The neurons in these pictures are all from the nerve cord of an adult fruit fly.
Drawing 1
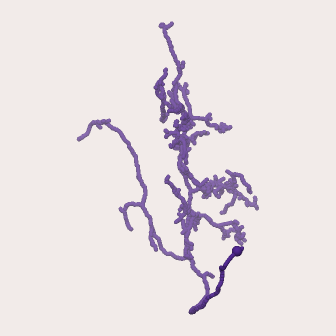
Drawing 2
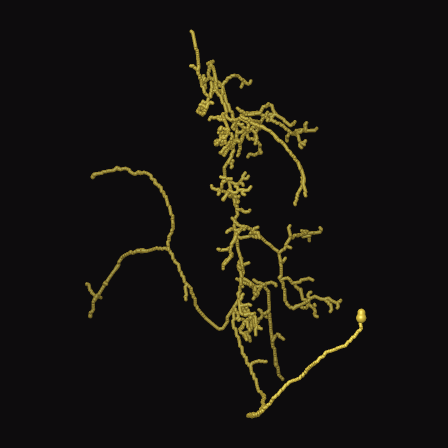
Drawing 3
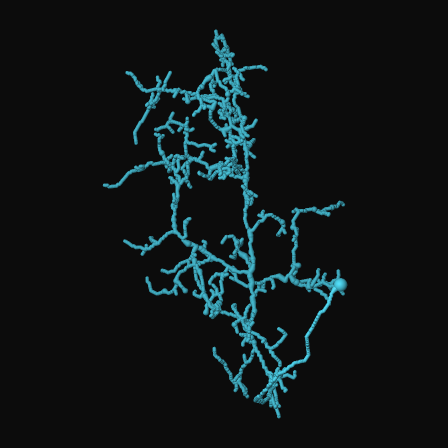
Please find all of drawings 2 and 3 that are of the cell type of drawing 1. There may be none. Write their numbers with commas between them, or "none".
2, 3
